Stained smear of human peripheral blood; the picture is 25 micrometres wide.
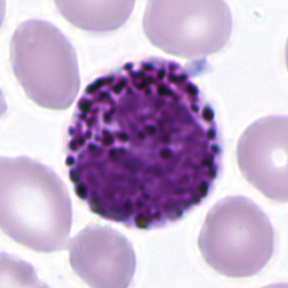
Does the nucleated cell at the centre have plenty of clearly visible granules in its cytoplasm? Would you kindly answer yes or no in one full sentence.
Yes, in the cytoplasm of this cell, many granules are visible.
